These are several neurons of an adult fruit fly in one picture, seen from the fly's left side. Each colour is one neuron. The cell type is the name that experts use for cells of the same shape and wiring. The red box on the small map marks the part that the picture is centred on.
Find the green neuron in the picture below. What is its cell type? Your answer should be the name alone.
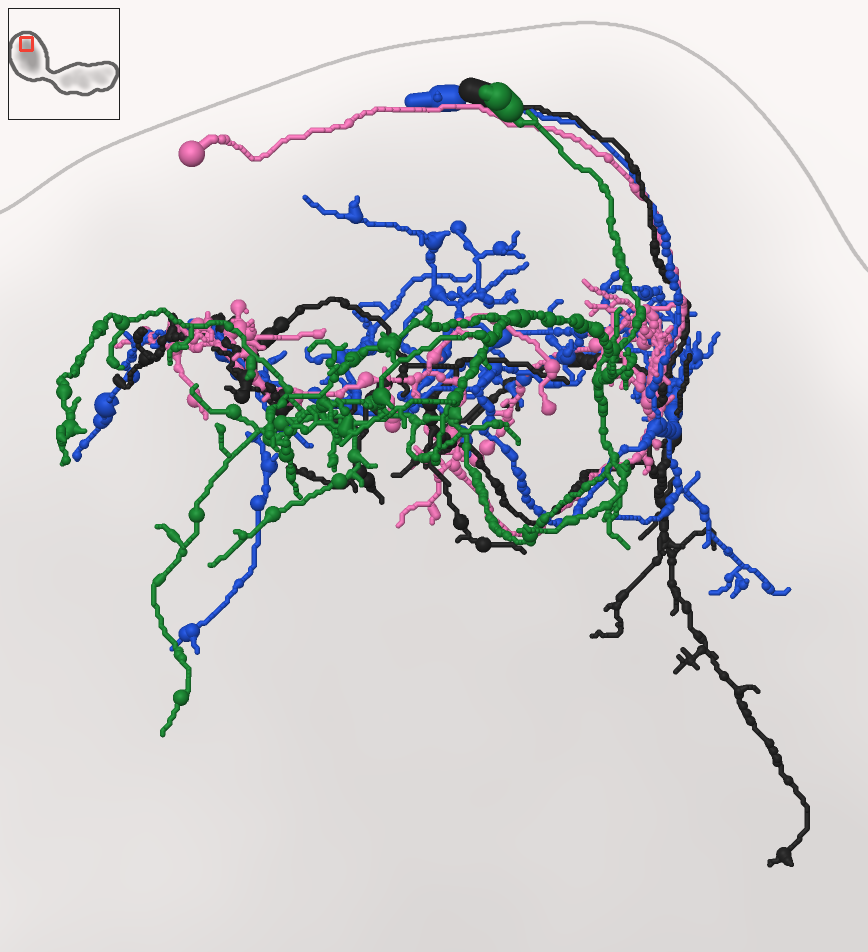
CB1627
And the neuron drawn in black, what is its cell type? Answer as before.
CB2720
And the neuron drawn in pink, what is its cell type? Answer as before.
CB3768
